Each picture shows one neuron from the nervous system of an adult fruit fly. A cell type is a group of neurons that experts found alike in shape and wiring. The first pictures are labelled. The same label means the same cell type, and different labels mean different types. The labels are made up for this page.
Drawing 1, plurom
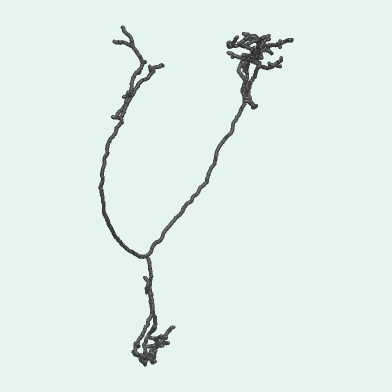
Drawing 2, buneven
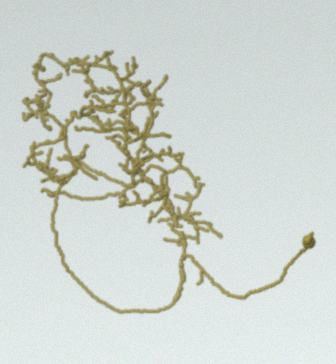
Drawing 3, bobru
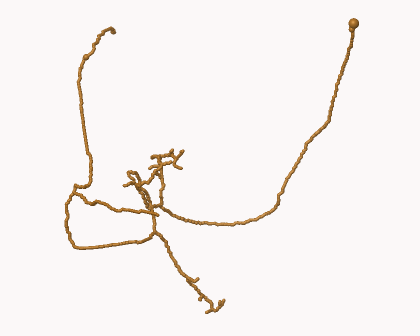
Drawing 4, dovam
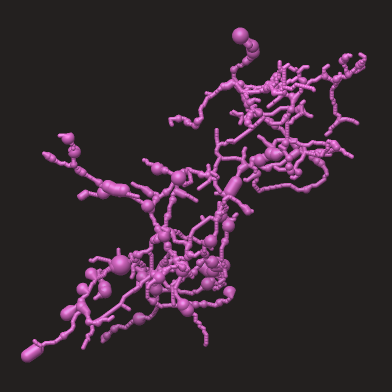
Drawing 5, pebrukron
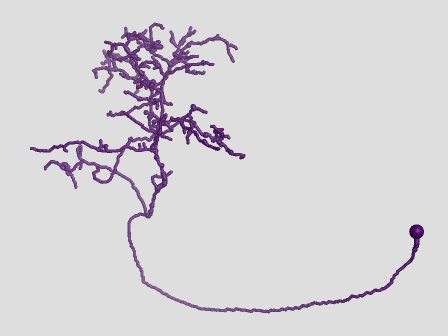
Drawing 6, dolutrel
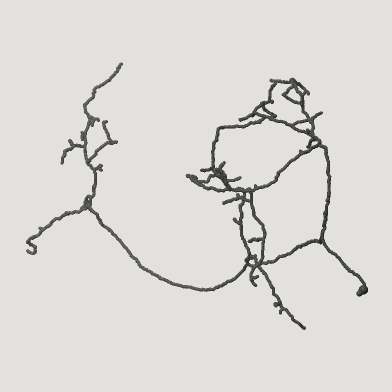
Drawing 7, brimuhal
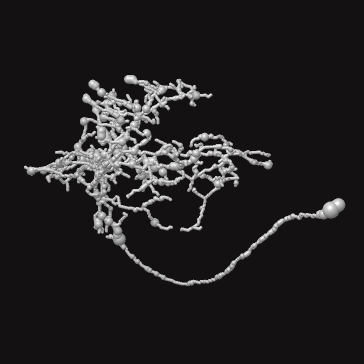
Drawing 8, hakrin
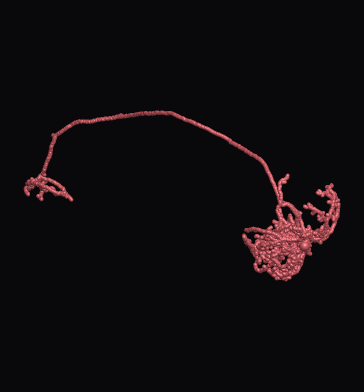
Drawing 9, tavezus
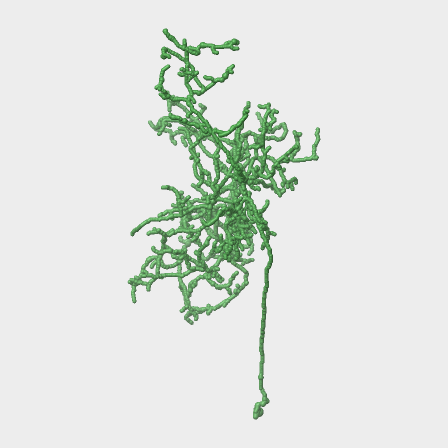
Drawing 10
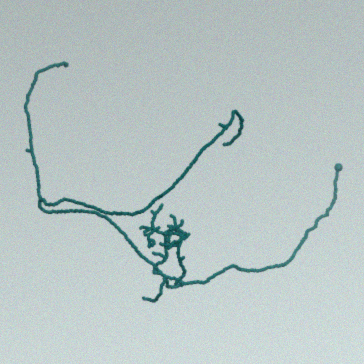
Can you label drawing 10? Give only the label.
bobru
